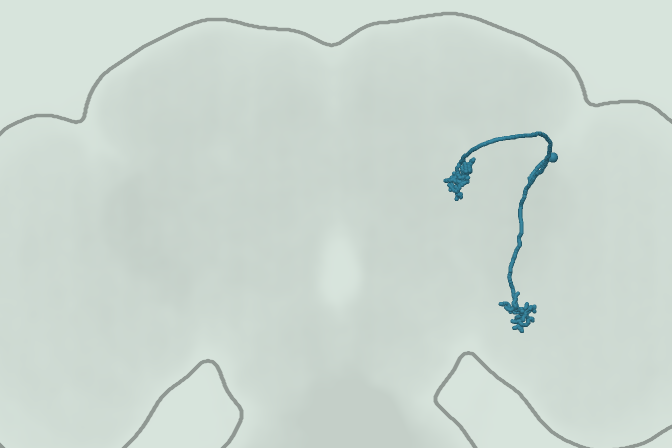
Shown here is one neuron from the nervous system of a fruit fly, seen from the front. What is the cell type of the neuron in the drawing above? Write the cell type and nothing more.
LC9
